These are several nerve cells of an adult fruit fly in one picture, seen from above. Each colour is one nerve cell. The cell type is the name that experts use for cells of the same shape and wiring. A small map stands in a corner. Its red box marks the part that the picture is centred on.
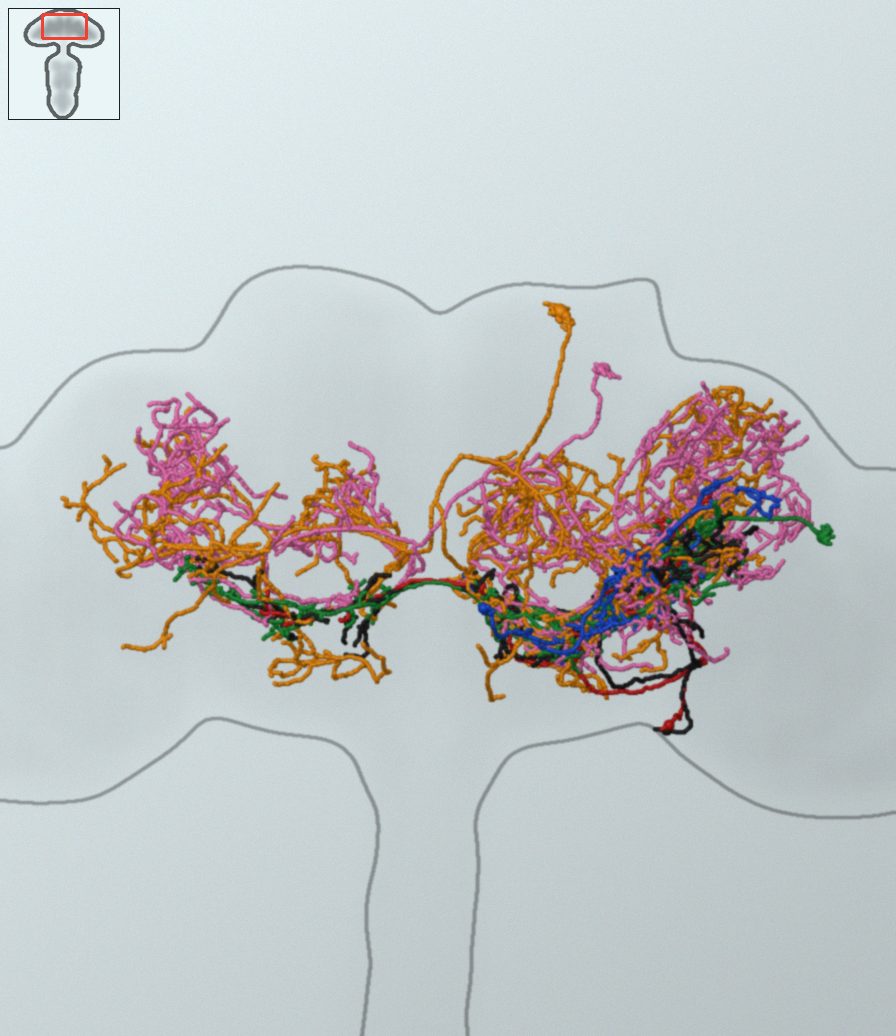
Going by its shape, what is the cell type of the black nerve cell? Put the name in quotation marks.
"IB059_a"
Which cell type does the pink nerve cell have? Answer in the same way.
"OA-ASM3"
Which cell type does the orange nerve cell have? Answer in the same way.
"OA-ASM2"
